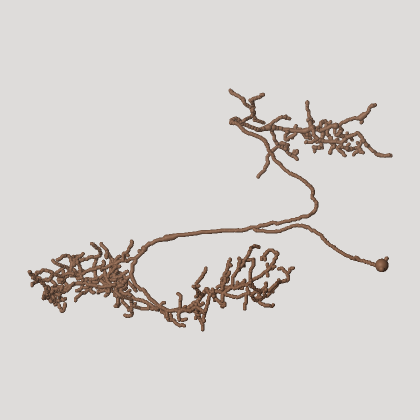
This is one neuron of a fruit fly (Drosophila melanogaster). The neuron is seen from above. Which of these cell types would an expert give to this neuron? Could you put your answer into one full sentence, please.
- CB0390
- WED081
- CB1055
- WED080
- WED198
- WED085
The cell type that fits this neuron is WED080.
